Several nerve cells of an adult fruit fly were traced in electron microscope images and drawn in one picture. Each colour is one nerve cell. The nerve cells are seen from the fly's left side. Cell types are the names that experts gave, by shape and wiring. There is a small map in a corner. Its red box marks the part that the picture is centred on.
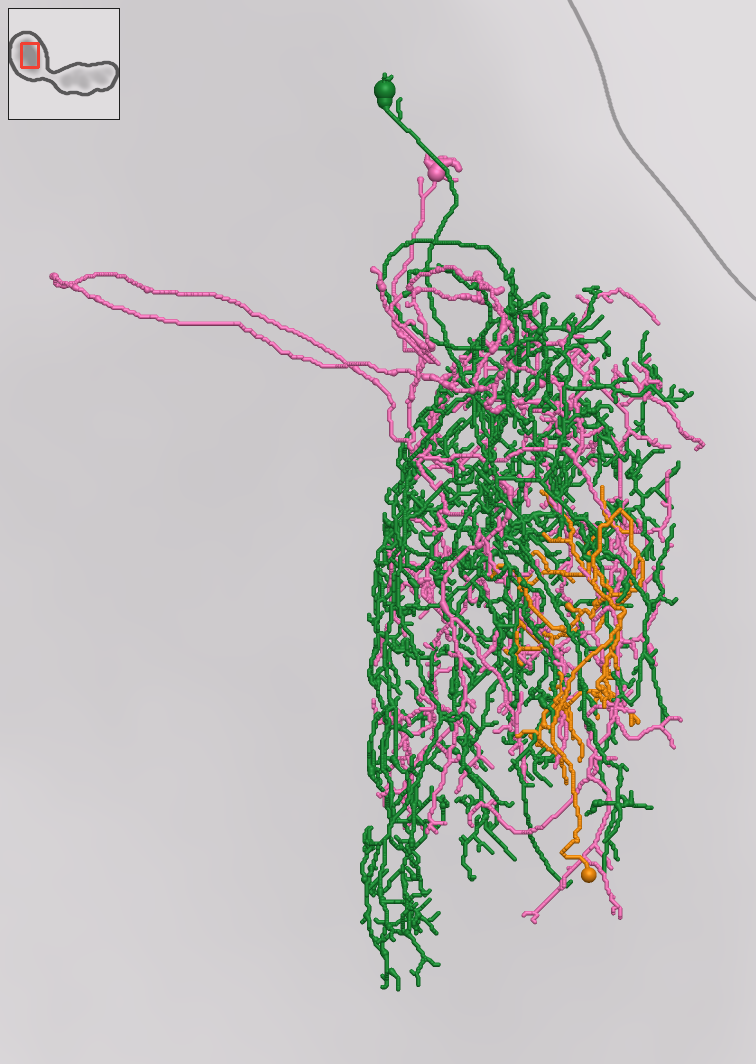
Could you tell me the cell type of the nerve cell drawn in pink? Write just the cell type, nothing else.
LoVP32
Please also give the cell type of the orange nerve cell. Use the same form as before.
Li18b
